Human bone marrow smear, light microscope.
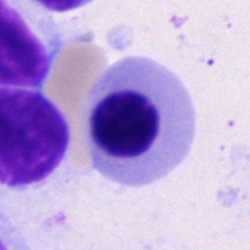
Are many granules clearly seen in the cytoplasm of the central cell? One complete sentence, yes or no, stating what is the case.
No, within the cytoplasm of the cell there is no visible granule.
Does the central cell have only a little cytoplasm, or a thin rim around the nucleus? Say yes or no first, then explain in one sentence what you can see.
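No. The cytoplasm is abundant and pale blue.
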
